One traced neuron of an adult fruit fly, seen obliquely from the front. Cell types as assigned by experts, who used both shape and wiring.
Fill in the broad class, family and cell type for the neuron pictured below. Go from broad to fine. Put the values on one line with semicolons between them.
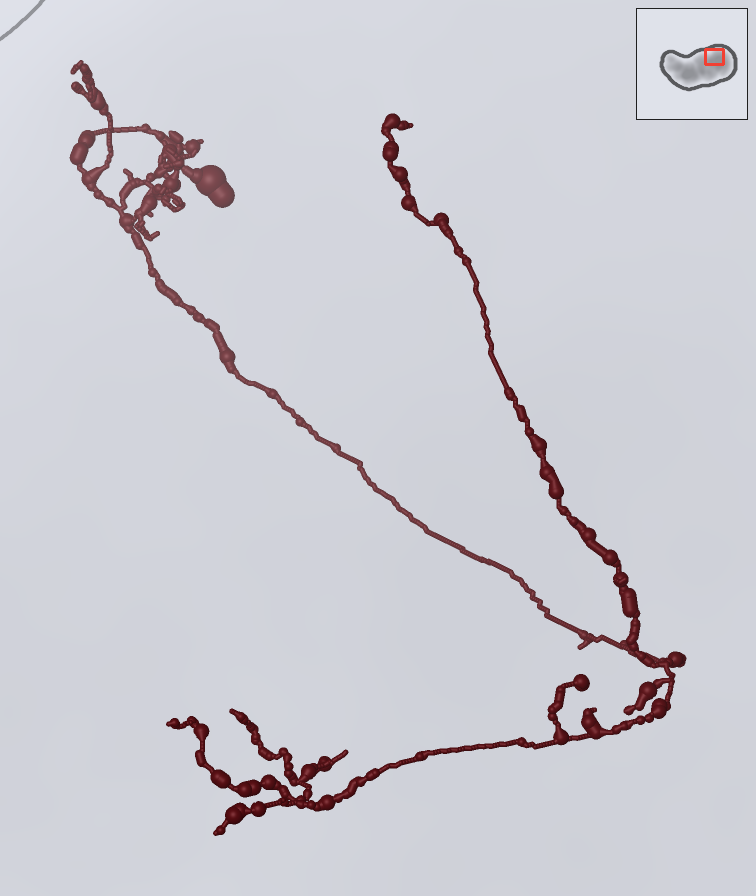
central-brain intrinsic neuron; class Kenyon Cell; KCa'b'-m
